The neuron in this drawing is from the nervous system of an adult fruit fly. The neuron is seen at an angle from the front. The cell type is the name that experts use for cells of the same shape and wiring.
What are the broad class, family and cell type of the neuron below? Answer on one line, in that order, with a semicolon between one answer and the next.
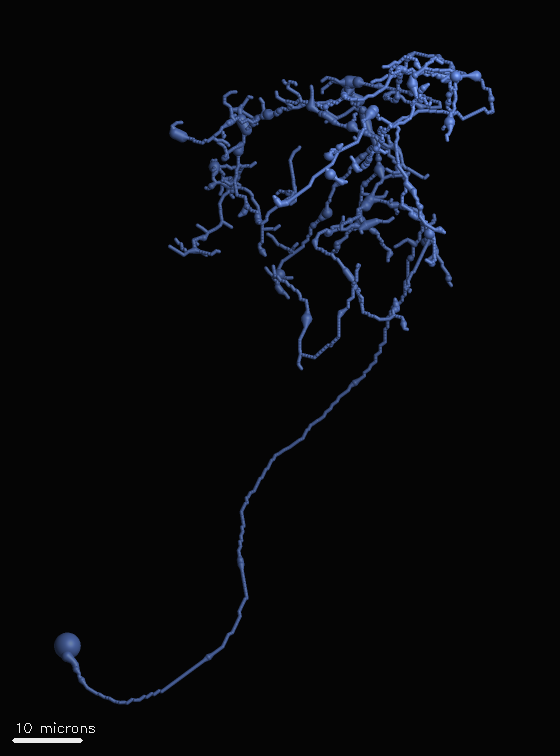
central-brain intrinsic neuron; hemilineage LHa3; CB2743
